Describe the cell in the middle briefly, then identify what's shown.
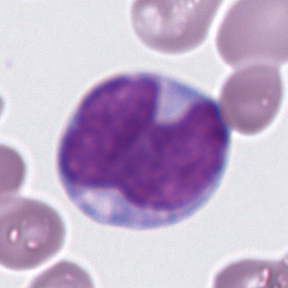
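Looking first at the outline, I find it round and smooth. A deep notch cuts into the nucleus from the upper right. The chromatin looks fine and lacy to me, not coarsely clumped. Toward the lower left, the cytoplasm has pale unstained patches. So this is an atypical promyelocyte.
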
